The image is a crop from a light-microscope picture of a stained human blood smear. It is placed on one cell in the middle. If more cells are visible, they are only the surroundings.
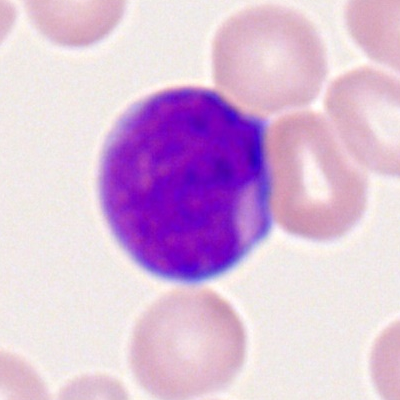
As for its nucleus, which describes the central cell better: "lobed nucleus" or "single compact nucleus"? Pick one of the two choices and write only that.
Single compact nucleus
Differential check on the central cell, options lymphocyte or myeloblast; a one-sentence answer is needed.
In the central position of this crop, the cell is a myeloblast.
